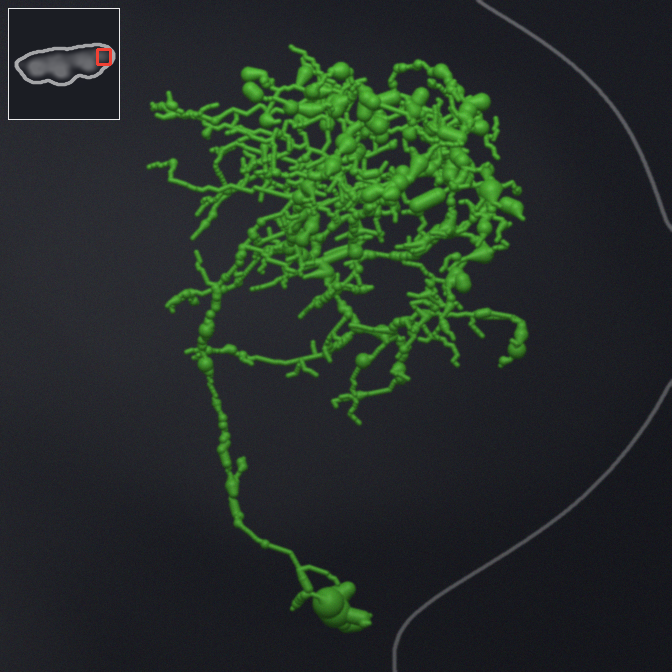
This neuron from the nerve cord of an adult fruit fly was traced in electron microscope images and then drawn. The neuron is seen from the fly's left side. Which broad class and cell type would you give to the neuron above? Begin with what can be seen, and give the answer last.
As drawn here it is taller than it is wide. It is a nerve-cord intrinsic neuron. It is of cell type INXXX379.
